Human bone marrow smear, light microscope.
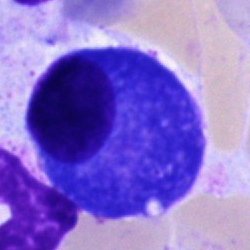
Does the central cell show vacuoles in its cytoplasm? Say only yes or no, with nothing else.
Yes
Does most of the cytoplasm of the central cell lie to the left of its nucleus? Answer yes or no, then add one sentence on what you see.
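No. The nucleus lies off-centre, toward the upper left of the cell.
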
